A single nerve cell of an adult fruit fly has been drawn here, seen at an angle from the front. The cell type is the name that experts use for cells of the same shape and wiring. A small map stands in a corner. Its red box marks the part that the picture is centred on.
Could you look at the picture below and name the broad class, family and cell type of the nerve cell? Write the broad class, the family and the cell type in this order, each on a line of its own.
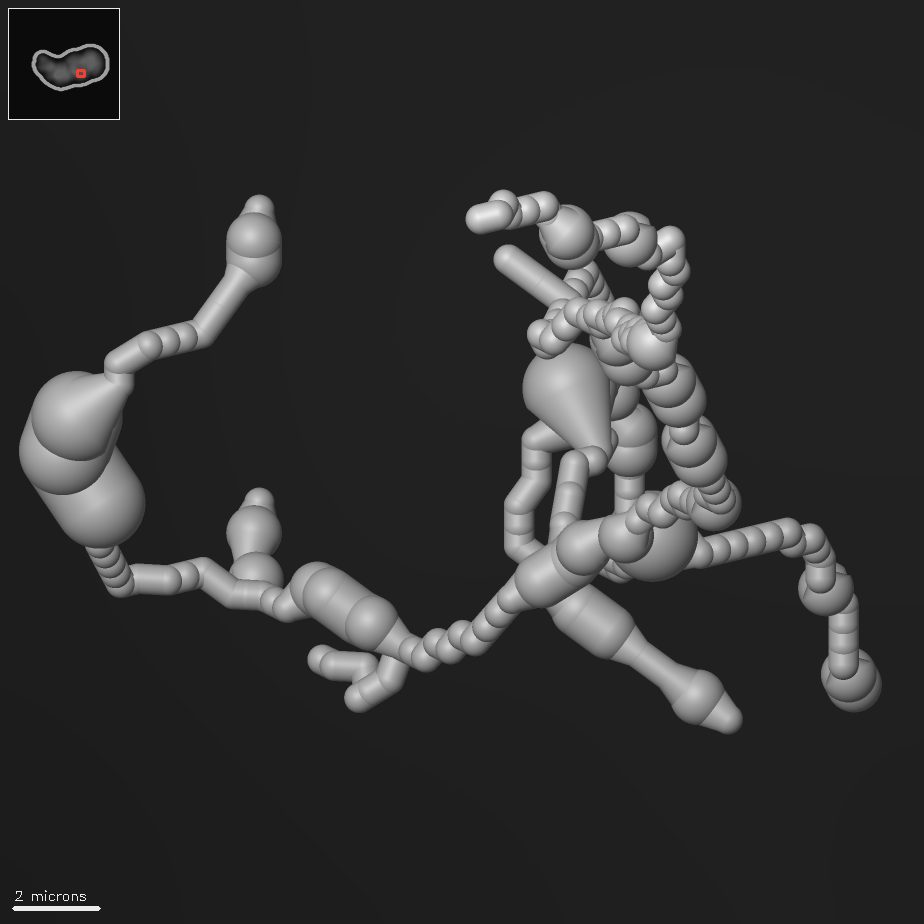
sensory neuron entering the brain
class olfactory
ORN_VL1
